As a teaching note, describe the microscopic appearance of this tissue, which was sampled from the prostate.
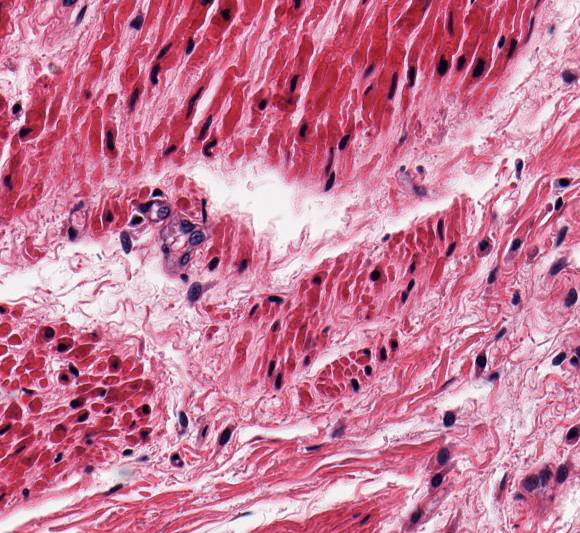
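A muscle band crosses the middle of the field diagonally, from lower left to upper right. Its cells have elongated, dark purple nuclei and cytoplasm stained a deep pink-red. Just left of centre in the upper half lies a small cluster of cells whose nuclei are larger, rounder and paler.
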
